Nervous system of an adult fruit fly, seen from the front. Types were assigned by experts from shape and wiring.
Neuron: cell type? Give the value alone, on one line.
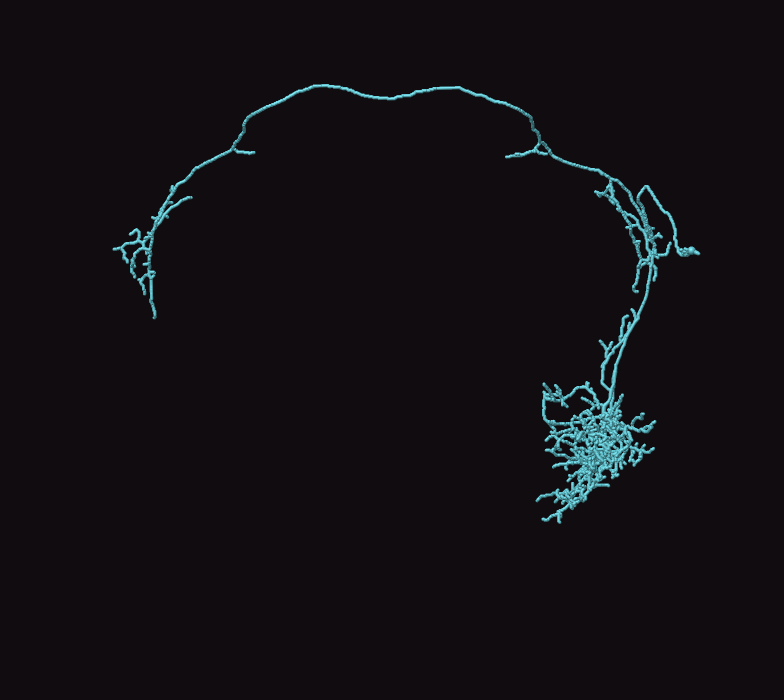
PLP010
